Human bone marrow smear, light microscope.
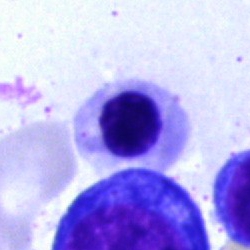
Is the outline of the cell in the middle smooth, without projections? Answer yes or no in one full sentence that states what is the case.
Yes, it is a smooth edge that the cell has.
